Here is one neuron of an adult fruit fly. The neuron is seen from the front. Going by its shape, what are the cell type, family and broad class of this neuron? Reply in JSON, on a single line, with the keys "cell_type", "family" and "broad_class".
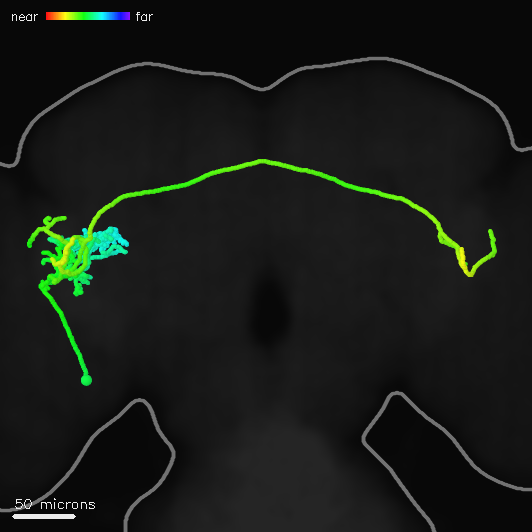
{"cell_type": "CB0747", "family": "hemilineage VLPl&p1_lateral", "broad_class": "central-brain intrinsic neuron"}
